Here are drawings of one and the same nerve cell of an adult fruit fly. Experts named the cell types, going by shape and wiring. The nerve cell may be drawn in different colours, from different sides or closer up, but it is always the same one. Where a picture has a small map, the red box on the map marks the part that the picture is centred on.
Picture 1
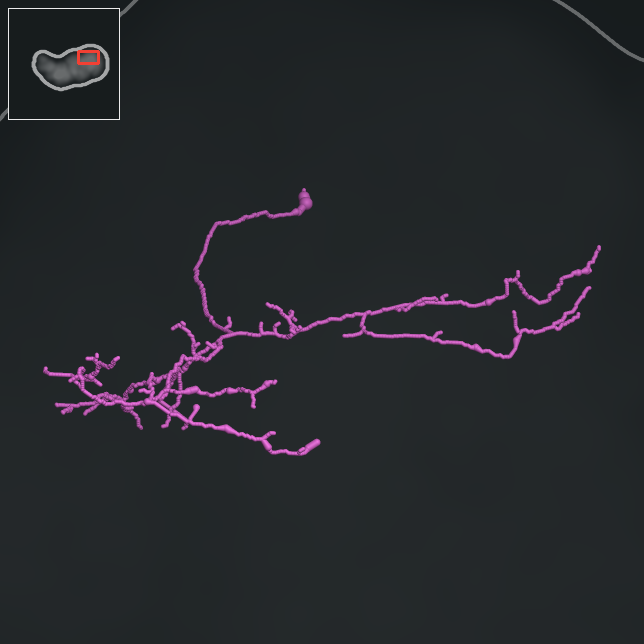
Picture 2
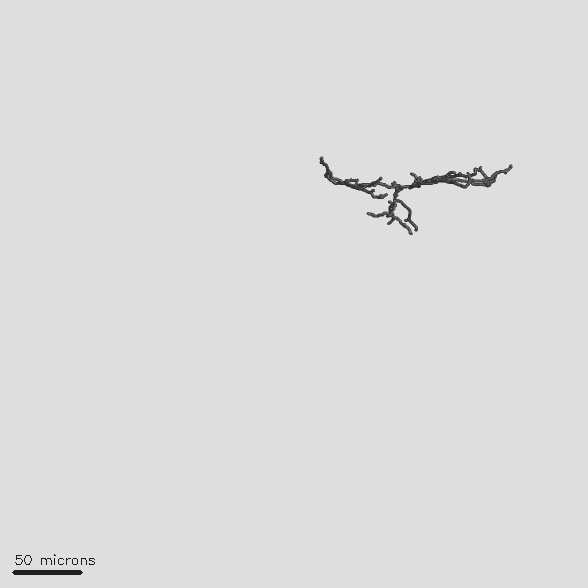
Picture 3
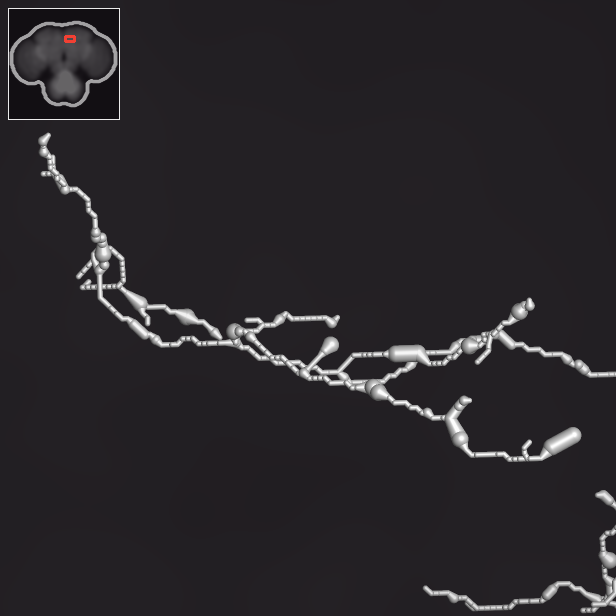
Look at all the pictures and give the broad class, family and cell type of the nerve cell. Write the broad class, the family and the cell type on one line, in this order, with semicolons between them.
central-brain intrinsic neuron; hemilineage CLp2; CL147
